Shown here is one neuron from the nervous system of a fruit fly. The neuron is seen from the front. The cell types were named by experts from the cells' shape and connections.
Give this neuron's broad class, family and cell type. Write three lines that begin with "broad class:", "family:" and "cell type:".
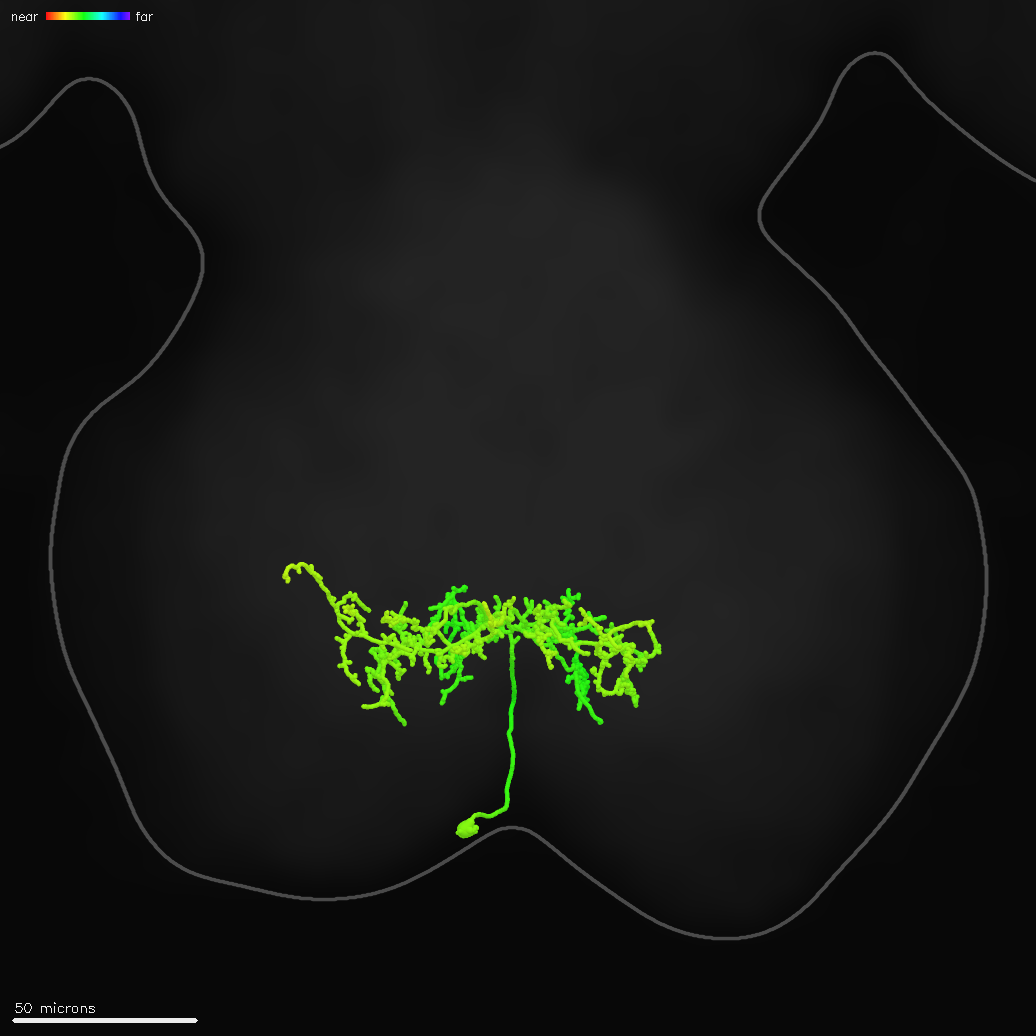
broad class: nerve-cord intrinsic neuron
family: hemilineage 00A
cell type: IN00A063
